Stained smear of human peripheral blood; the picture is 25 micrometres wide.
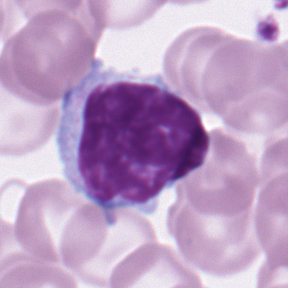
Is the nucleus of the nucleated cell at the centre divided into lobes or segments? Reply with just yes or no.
No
